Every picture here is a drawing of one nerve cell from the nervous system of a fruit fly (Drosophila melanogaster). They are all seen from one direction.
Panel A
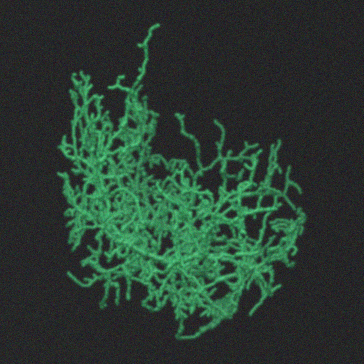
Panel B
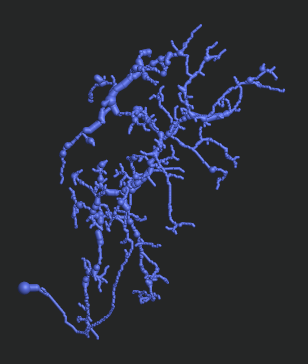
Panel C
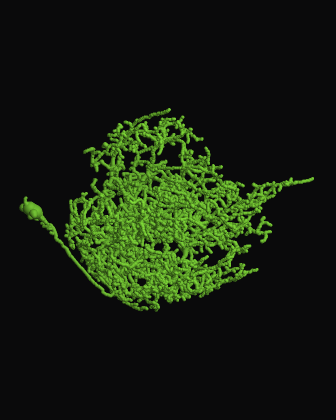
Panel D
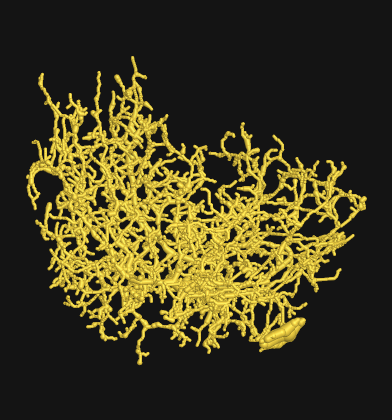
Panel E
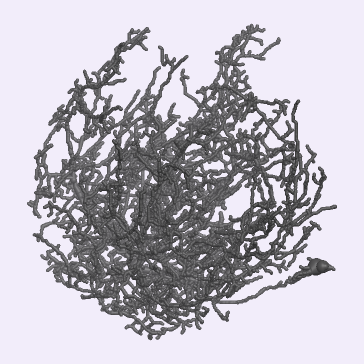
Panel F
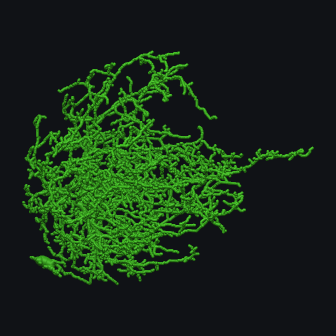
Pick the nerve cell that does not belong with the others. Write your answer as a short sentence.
The nerve cell in panel B is of another cell type than the rest.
